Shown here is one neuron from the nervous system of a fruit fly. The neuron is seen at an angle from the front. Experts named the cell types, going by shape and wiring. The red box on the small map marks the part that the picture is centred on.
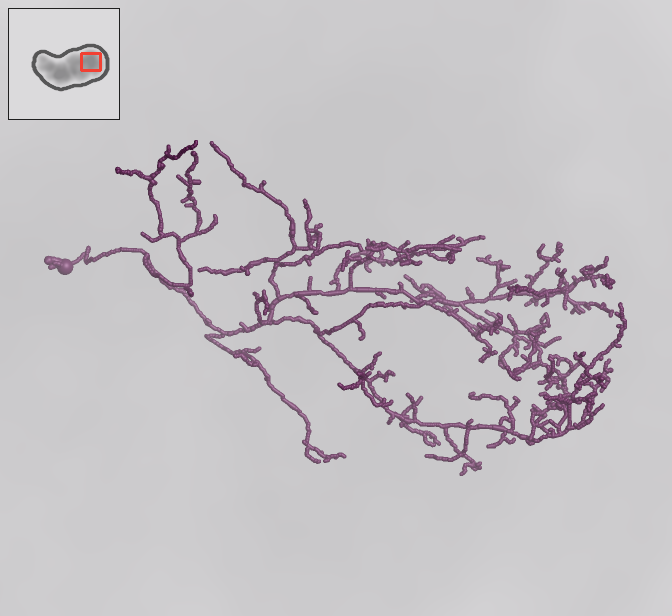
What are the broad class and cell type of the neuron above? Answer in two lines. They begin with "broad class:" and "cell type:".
broad class: central-brain intrinsic neuron
cell type: PVLP148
